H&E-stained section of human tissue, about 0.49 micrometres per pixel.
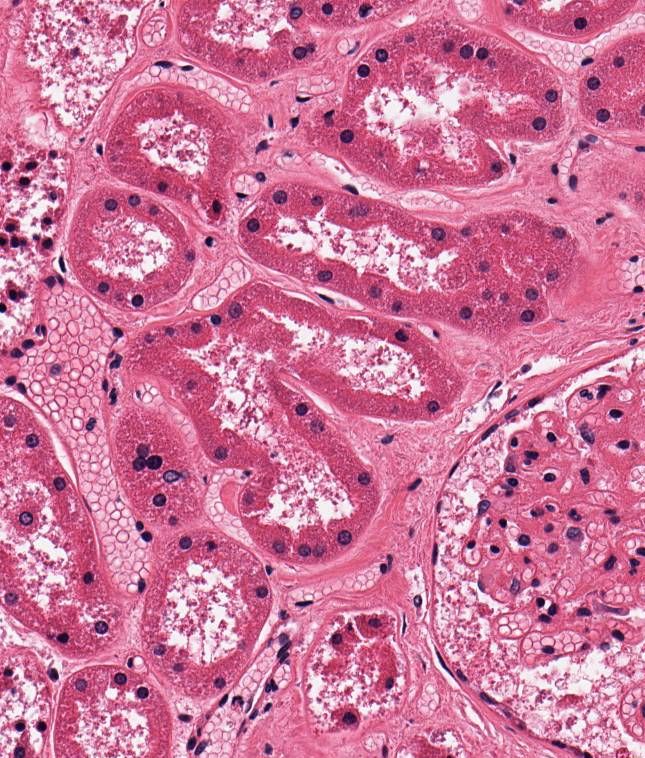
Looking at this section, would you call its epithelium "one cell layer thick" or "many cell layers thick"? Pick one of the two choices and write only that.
One cell layer thick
